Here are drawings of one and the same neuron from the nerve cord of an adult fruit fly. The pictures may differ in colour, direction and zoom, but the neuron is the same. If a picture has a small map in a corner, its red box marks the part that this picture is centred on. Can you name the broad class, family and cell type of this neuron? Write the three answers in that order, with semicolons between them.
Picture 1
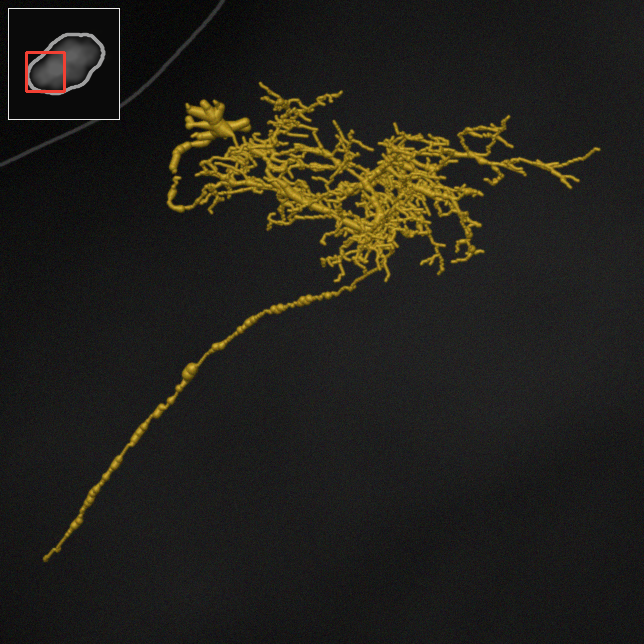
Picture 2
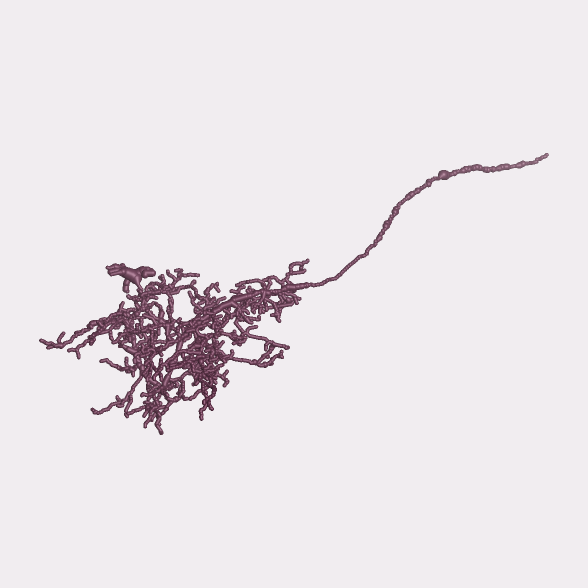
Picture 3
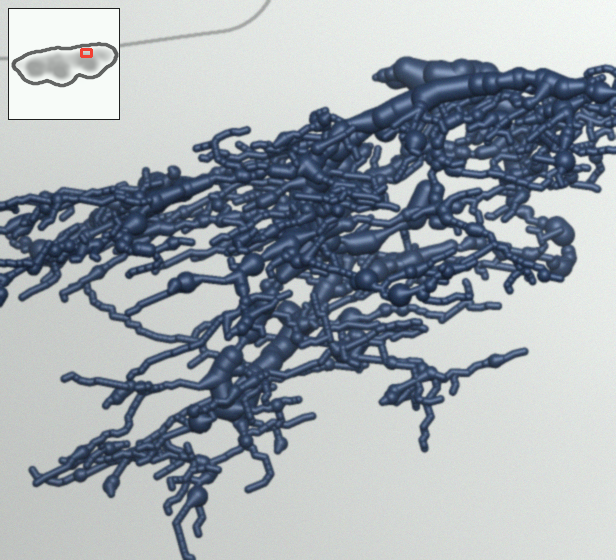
motor neuron of the nerve cord; MNad; MNad06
